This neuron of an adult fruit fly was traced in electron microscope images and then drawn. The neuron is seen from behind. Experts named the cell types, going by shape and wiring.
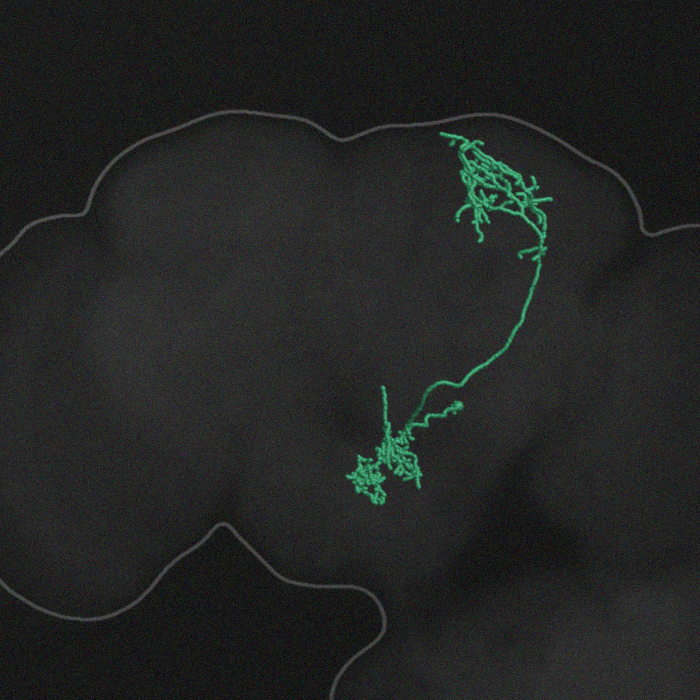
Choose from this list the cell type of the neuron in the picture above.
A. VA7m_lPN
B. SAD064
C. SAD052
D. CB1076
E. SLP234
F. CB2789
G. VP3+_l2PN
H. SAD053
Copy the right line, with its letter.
E. SLP234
